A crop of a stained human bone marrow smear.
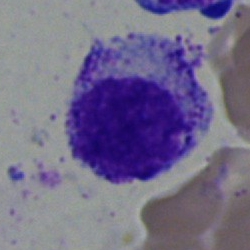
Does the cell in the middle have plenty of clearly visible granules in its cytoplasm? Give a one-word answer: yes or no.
Yes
